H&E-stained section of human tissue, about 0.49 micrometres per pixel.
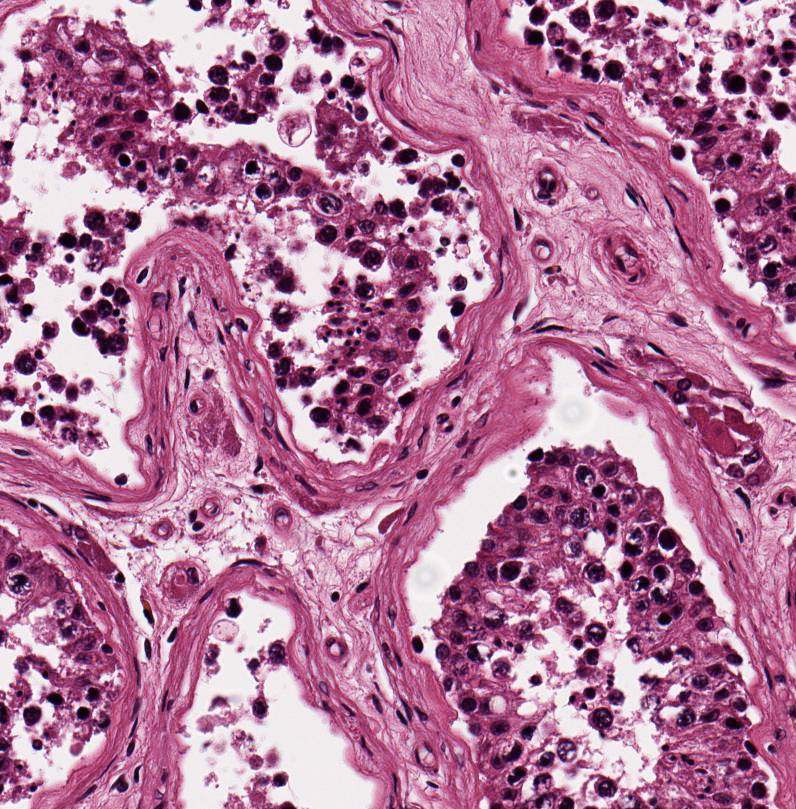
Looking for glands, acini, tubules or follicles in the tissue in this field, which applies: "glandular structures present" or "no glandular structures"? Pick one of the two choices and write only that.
Glandular structures present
